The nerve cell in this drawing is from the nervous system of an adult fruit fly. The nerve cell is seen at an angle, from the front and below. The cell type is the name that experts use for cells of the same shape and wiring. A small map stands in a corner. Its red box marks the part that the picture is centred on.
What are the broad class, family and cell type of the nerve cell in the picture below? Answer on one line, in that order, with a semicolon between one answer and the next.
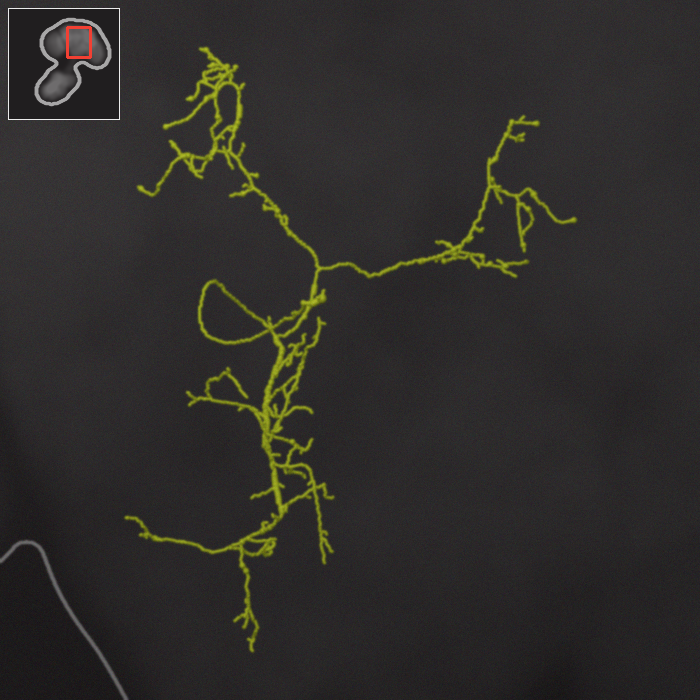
central-brain intrinsic neuron; hemilineage PSa1; CL122_a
